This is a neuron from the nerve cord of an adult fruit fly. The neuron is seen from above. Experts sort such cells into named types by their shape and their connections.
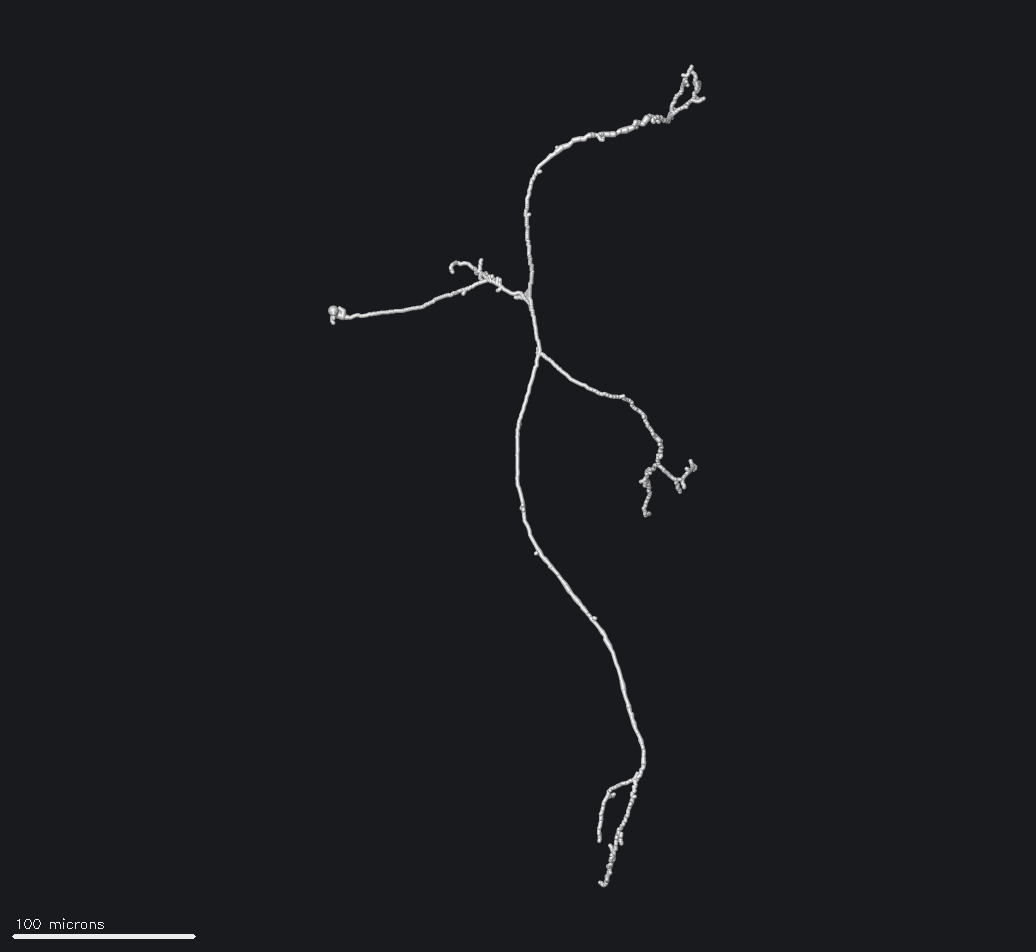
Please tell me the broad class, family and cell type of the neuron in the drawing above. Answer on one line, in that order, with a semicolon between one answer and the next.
nerve-cord intrinsic neuron; hemilineage 18B; GFC1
